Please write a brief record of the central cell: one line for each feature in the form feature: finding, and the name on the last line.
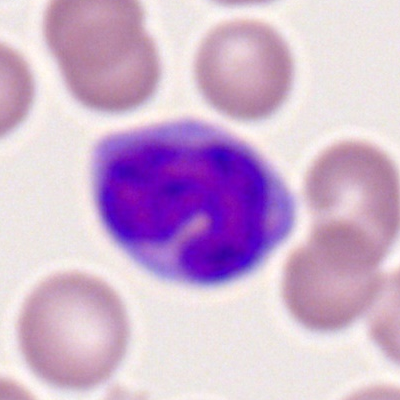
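Nucleus: fills most of the cell
Cleft: narrow and pale, running in from the nucleus's lower edge
Chromatin: darker purple clumps among lighter areas
Cytoplasm: pale blue-lavender
Name: monocyte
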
